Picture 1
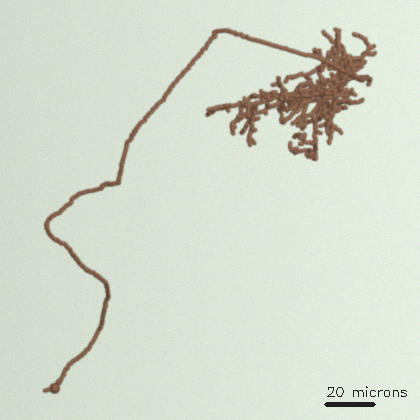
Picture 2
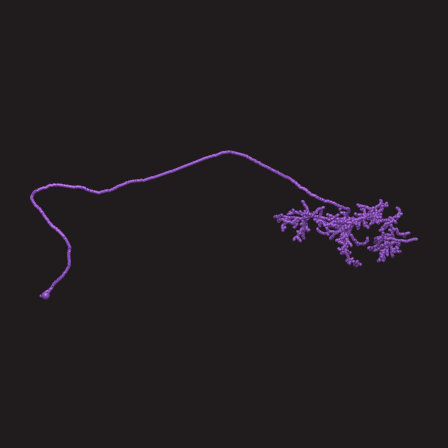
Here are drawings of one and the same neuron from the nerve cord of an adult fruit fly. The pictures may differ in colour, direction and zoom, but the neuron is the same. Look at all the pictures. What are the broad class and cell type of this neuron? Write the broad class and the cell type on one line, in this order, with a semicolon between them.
nerve-cord intrinsic neuron; INXXX321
